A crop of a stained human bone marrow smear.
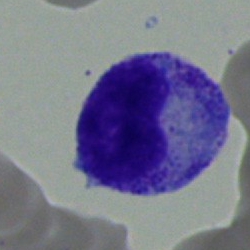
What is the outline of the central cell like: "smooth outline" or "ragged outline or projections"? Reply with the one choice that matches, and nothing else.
Ragged outline or projections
